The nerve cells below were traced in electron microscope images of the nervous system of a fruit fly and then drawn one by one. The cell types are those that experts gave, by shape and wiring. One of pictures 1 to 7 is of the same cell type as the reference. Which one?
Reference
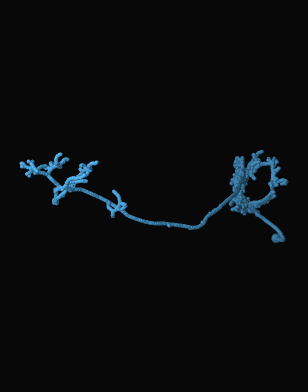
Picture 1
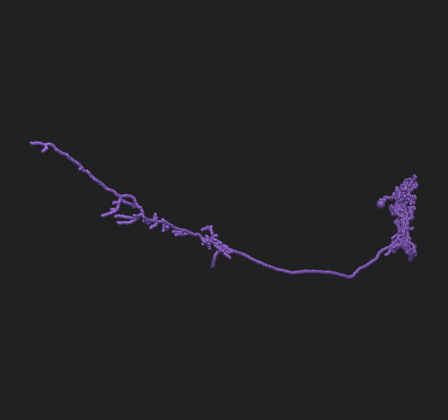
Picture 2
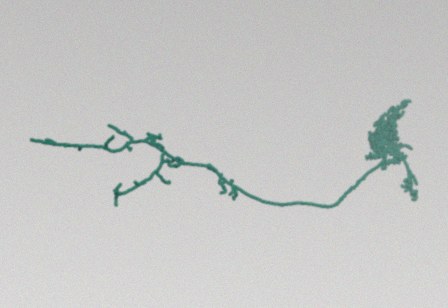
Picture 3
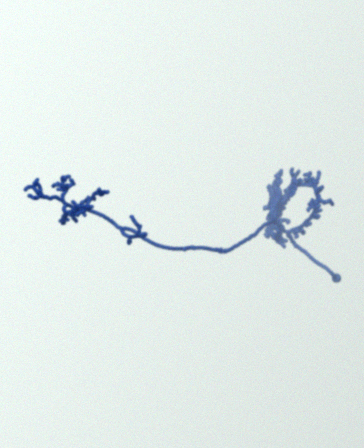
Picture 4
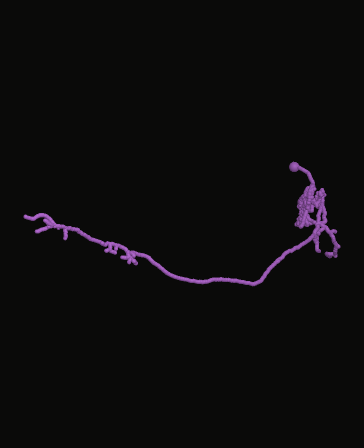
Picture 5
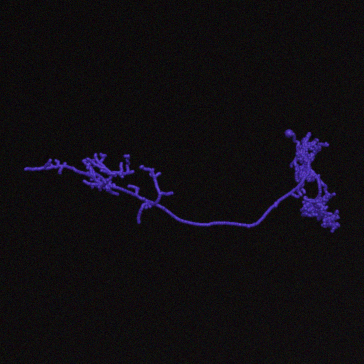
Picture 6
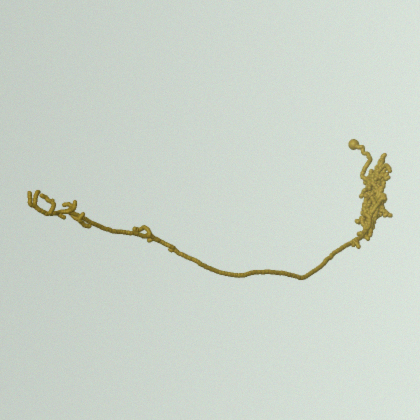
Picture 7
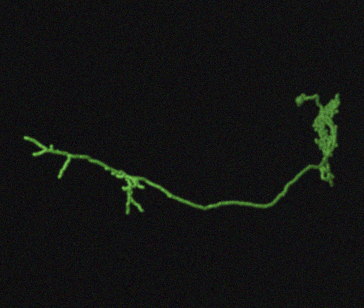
Picture 3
